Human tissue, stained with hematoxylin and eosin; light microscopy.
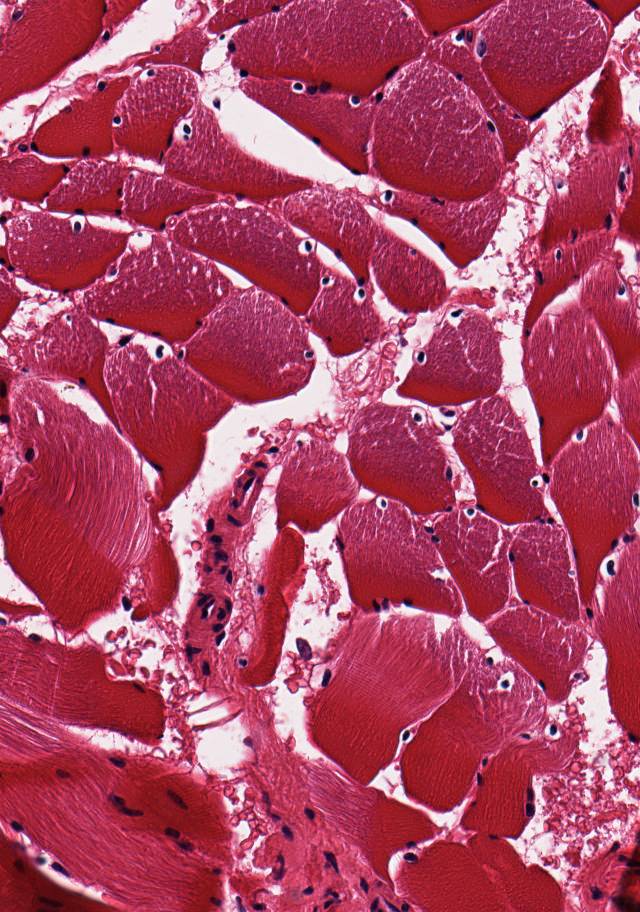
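Skeletal muscle. Notice how the nuclei of each skeletal muscle fibre sit at its periphery, just beneath the surface. These nuclei are small, dark and flattened. Now look at the fibre cytoplasm: it stains deep red, with a fine stippled texture. In the spaces between fibres, scattered red blood cells lie free.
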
